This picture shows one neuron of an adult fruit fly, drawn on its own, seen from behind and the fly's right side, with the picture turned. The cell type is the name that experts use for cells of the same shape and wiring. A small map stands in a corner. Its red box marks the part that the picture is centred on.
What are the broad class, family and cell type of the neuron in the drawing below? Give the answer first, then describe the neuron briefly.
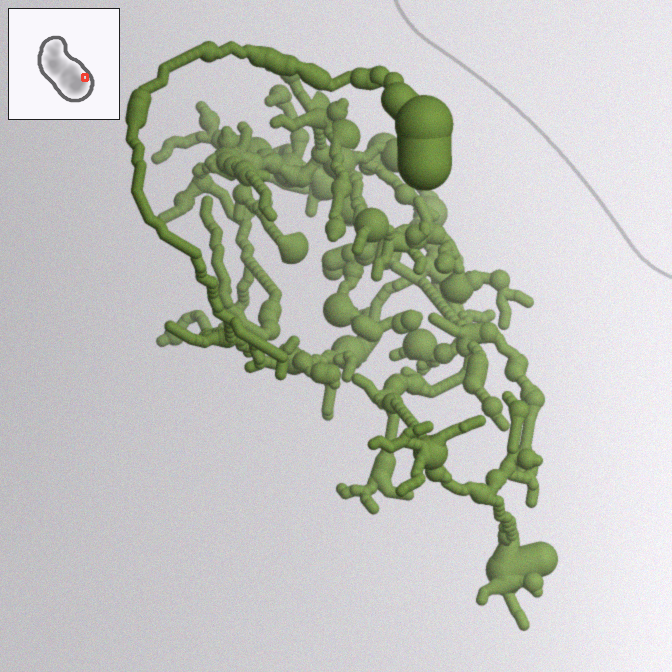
This is a central-brain intrinsic neuron. The family is hemilineage SLPpm1. It is of cell type SLP300. Dozens of branch ends can be seen. As drawn here it is taller than it is wide.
